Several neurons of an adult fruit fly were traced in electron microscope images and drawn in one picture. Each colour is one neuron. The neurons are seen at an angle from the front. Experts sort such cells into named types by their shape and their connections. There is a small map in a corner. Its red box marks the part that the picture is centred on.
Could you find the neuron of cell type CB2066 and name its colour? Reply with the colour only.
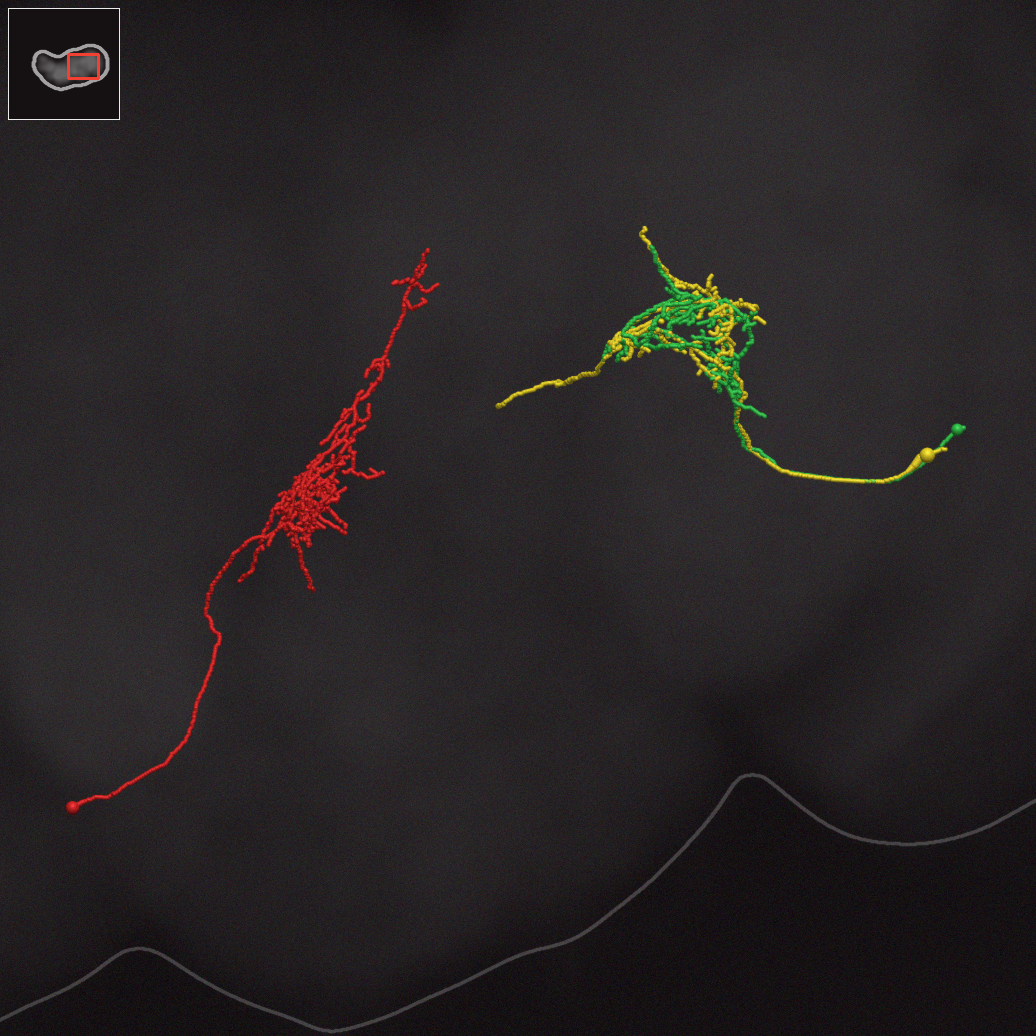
red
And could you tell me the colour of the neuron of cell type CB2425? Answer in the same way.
yellow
